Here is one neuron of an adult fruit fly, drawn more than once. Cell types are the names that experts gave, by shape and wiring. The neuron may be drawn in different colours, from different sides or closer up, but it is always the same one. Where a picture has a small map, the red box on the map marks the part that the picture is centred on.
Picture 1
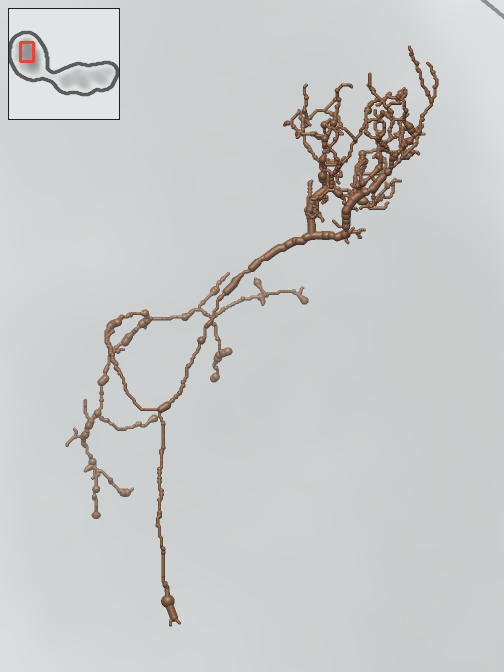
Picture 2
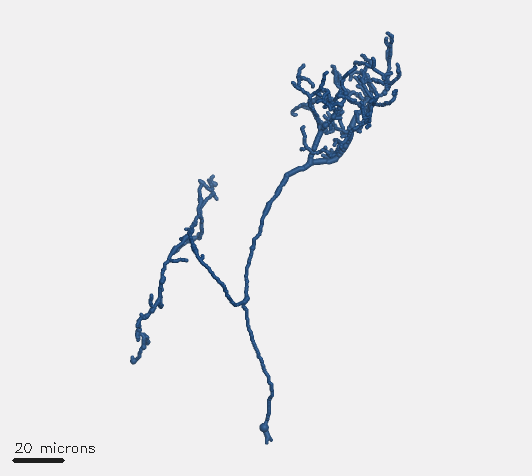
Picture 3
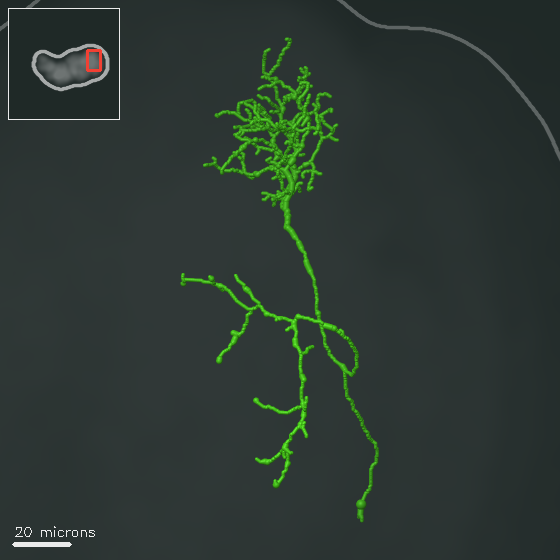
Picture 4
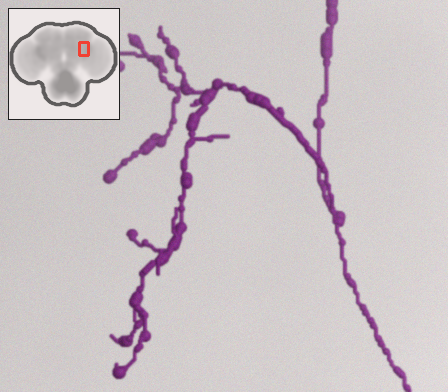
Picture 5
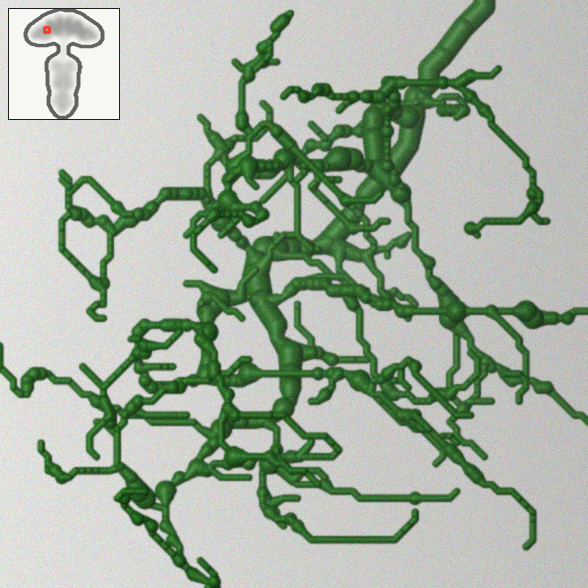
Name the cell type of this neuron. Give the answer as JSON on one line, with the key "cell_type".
{"cell_type": "LHAV1a1"}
